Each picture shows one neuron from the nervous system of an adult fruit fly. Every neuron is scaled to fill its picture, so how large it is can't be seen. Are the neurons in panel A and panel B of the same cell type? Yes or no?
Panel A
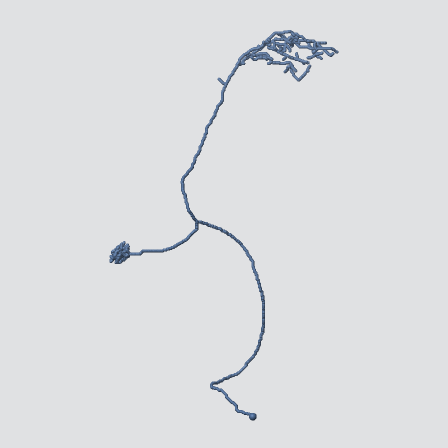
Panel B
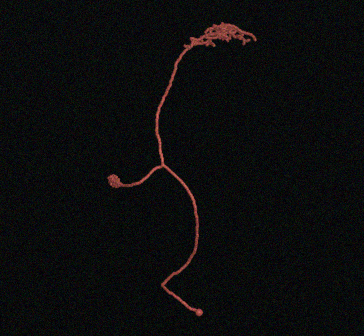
no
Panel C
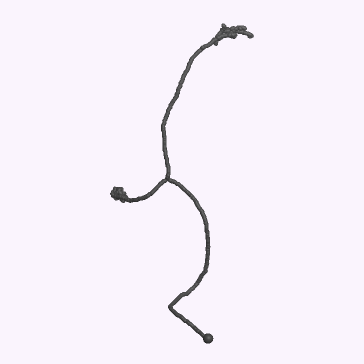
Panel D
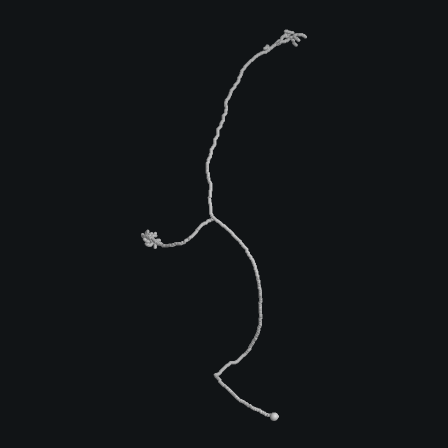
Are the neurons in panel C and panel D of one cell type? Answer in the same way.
yes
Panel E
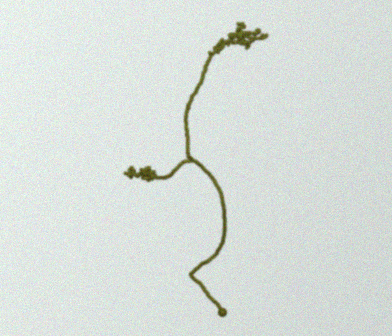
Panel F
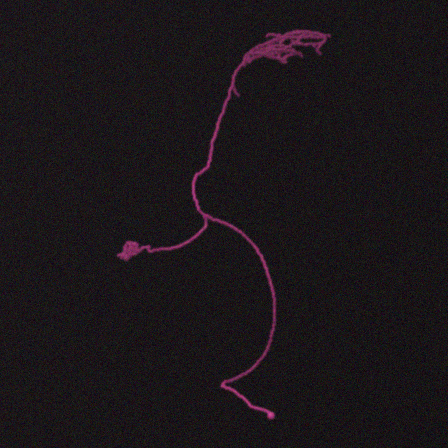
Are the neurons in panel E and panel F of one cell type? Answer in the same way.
no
